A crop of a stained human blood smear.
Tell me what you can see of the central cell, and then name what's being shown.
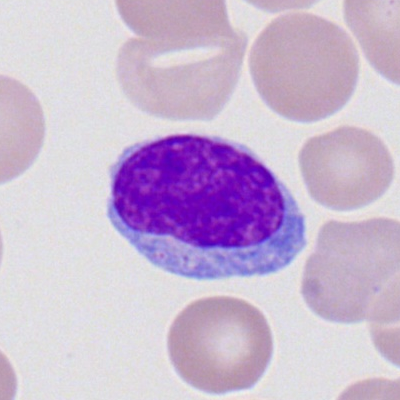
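Coarse clumps of dark purple chromatin fill the nucleus. Pale blue cytoplasm surrounds it and forms its widest band below the nucleus. A few fine reddish-purple granules are scattered through the cytoplasm. This cell is a lymphocyte.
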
